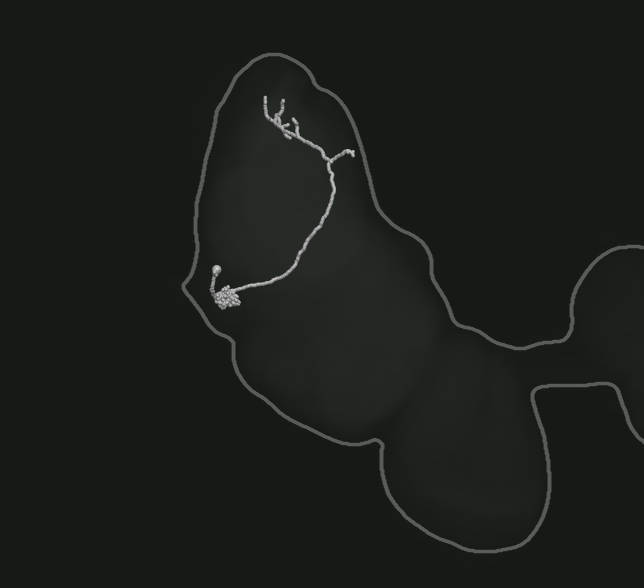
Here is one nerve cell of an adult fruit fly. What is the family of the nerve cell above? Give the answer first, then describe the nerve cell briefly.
Its family is hemilineage ALad1. It is a central-brain intrinsic neuron. In this view it is taller than it is wide.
